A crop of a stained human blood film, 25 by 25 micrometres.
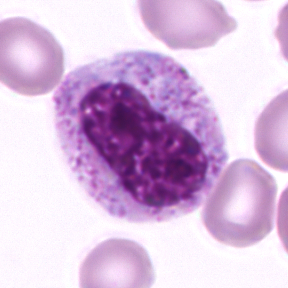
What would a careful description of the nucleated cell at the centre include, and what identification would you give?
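Looking first at the outline: smooth, roughly oval, no surface projections. The nucleus is one unlobed, bean-shaped mass with a shallow notch at its upper right, set obliquely from upper left to lower right. I see no vacuoles in the cytoplasm. So, a metamyelocyte.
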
